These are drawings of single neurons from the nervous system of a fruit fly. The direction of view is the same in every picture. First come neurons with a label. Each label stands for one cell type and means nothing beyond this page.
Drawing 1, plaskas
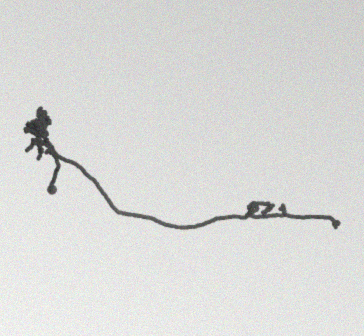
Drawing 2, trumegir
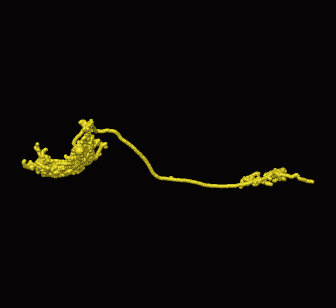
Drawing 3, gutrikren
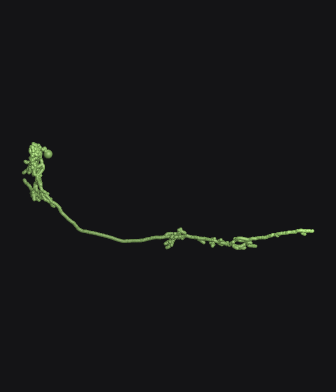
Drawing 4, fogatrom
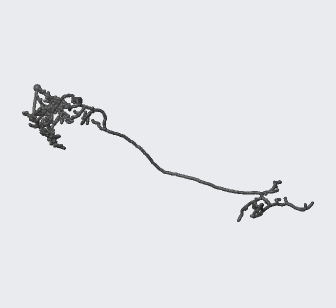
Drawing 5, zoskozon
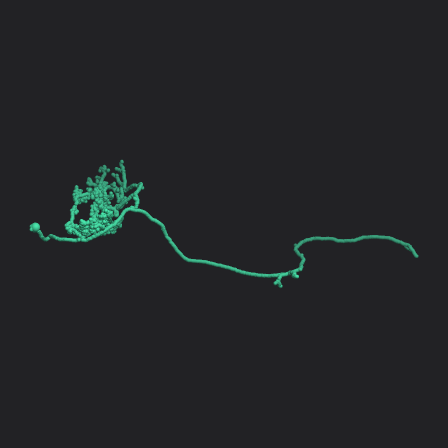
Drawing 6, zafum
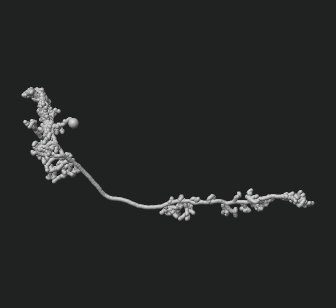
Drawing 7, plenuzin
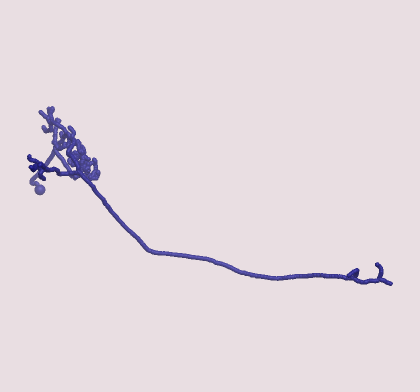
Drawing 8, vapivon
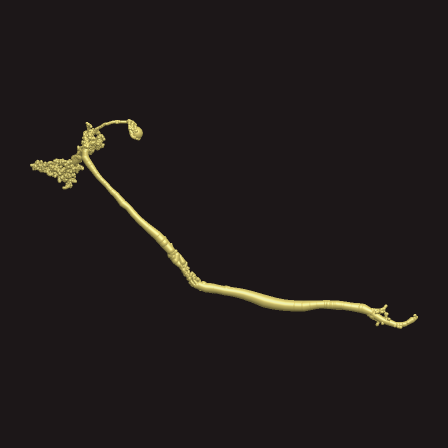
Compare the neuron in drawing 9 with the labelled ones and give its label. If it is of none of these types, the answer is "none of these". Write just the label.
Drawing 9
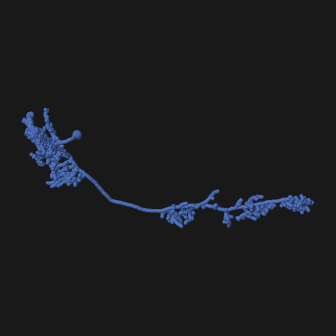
zafum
